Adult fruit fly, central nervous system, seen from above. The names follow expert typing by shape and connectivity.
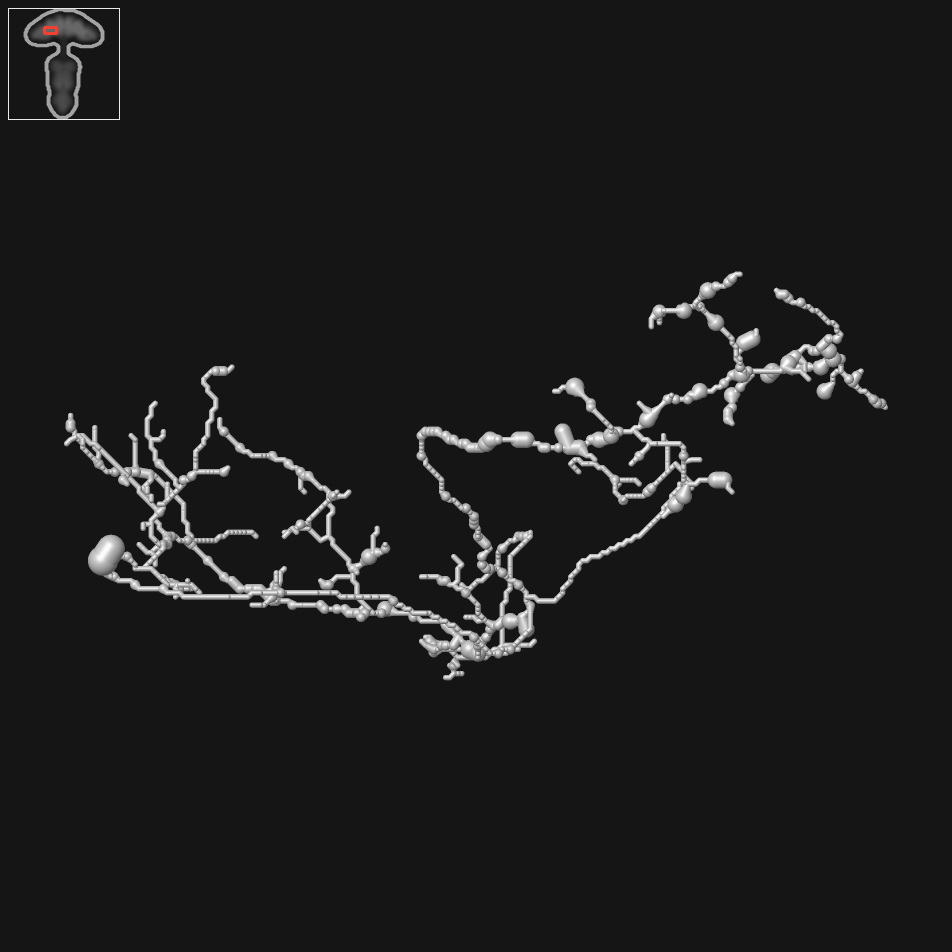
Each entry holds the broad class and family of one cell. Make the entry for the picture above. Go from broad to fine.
central-brain intrinsic neuron; hemilineage LHp2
